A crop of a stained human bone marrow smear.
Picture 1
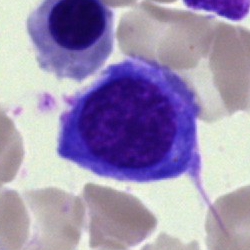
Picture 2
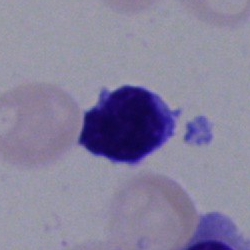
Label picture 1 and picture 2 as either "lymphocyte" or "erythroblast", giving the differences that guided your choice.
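Picture 1 shows an erythroblast, and picture 2 shows a lymphocyte. Both cells have an irregular outline rather than a smoothly round one. The chromatin differs: in the erythroblast it is finely stippled, not coarsely clumped, whereas in the lymphocyte it is dense and very dark purple throughout. The cytoplasm of the erythroblast stains deep blue and contains no granules, and a thin tail of it trails downward from the lower right edge. In the lymphocyte, cytoplasm is very scant and appears only as a thin, paler bluish rim at the edges, while the dark nucleus occupies almost the whole cell.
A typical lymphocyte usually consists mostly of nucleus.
Small pointed tags of paler material also project from the upper left and right edges of the lymphocyte. No nucleoli can be seen in the lymphocyte's nucleus.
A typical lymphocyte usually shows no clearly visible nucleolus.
Small purple platelets lie just to the left of the erythroblast.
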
